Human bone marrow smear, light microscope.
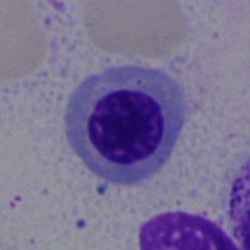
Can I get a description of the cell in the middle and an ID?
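Coarsely clumped, dark purple chromatin has small paler patches between the clumps, and no distinct nucleolus is visible. A moderate rim of pale greyish-blue cytoplasm surrounds the nucleus on all sides and shows no visible granules. The cell shown is an erythroblast.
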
